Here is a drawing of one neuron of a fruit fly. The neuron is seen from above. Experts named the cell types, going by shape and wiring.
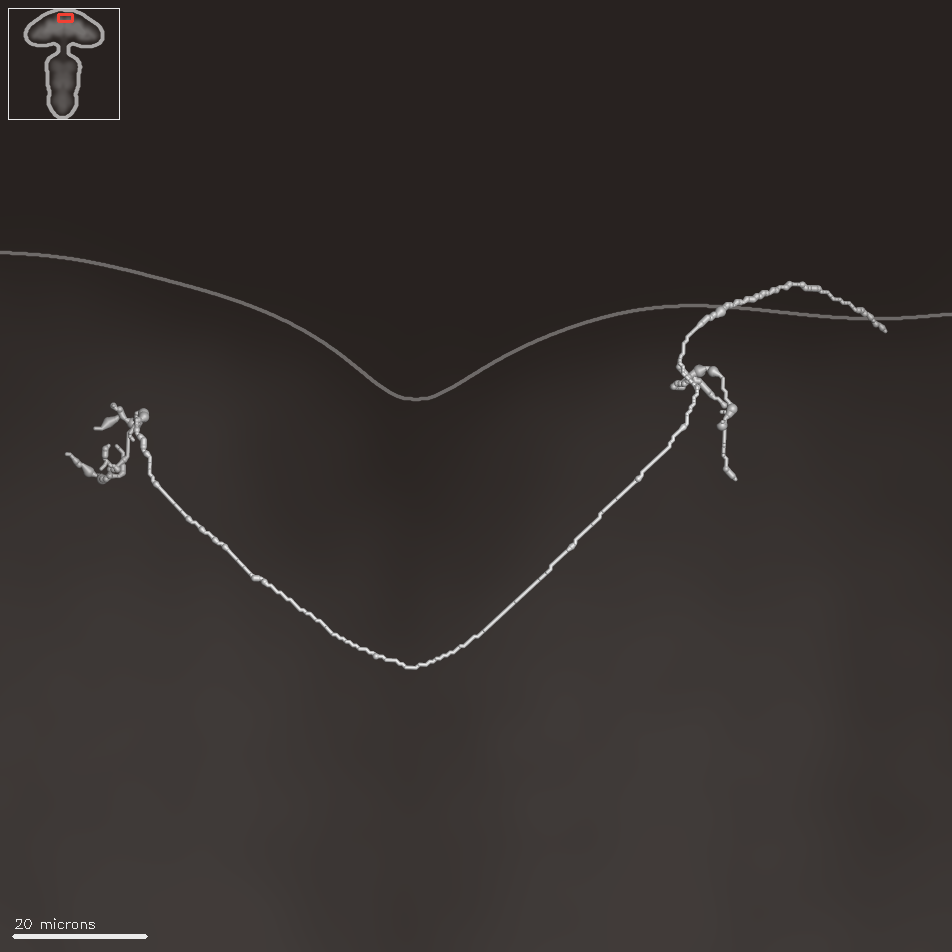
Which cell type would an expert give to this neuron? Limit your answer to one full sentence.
This neuron is recognized as the cell type ORN_DC2.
